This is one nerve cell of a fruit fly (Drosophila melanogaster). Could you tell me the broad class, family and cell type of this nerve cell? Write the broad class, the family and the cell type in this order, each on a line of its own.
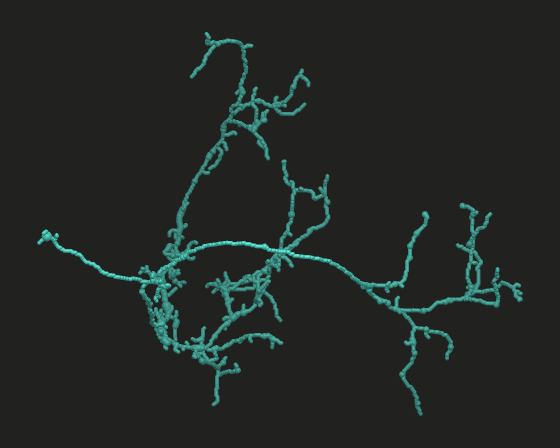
central-brain intrinsic neuron
hemilineage SLPav1_medial
PLP064_a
